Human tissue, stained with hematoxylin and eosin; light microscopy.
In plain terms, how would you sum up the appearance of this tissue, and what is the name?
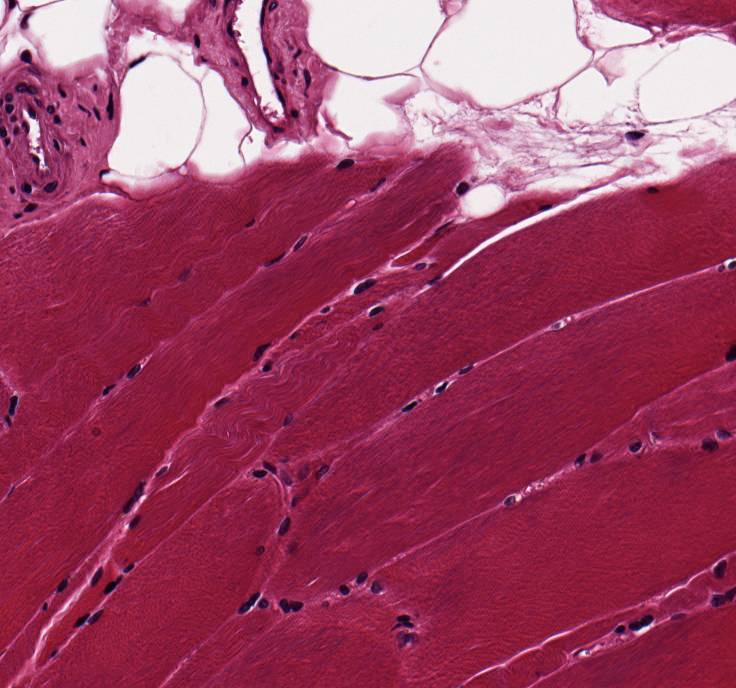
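So, most of the field holds long, parallel muscle fibres running diagonally from lower left to upper right. Their cytoplasm is deeply eosinophilic, red-pink. The elongated dark nuclei sit at the fibre edges, not centrally. Only thin pale connective-tissue strands separate neighbours. This is skeletal muscle.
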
